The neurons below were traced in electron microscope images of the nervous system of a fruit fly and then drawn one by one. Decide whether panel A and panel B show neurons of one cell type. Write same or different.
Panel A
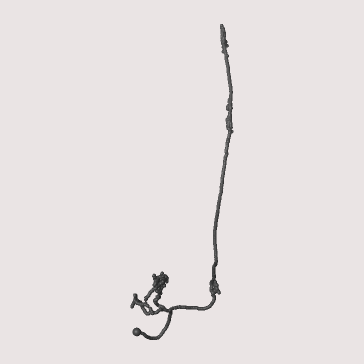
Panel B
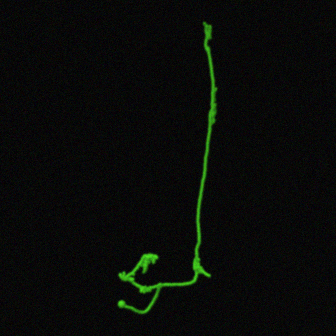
same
